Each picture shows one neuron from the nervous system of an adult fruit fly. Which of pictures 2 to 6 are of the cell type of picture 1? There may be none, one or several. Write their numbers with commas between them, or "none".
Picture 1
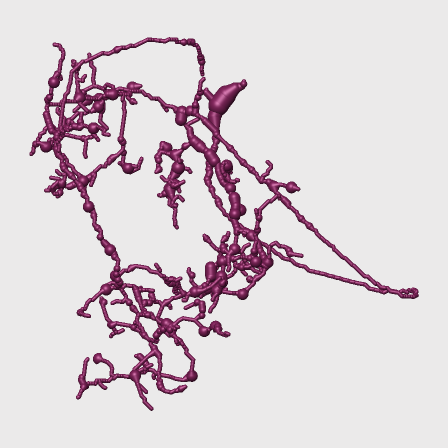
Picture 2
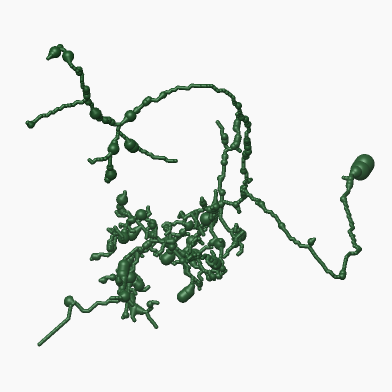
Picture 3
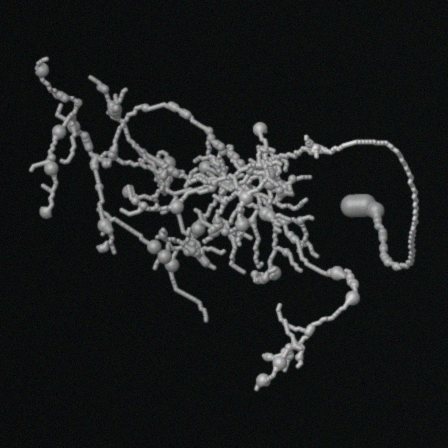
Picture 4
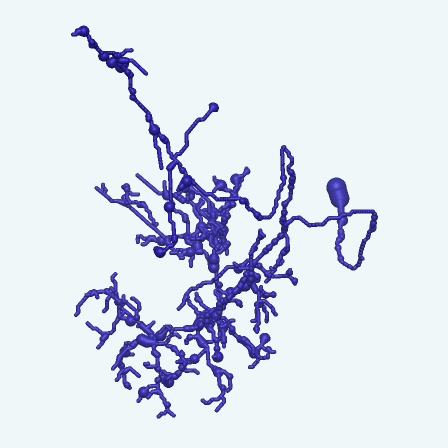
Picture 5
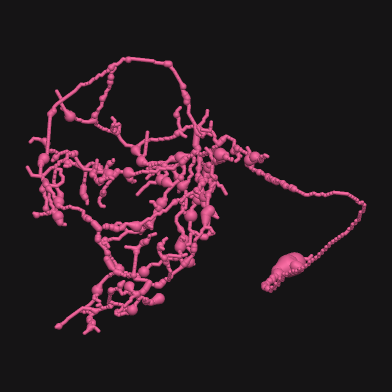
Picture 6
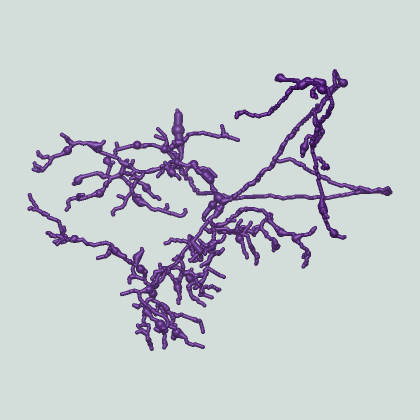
3, 5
